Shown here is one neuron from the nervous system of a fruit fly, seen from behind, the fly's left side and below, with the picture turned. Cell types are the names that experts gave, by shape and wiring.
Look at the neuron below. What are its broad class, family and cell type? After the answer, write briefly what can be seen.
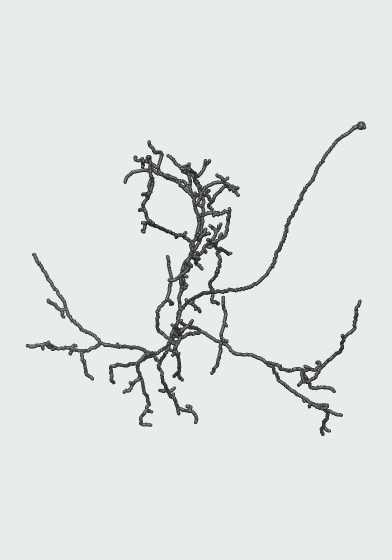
This is a central-brain intrinsic neuron. Its family is hemilineage PSa1. It is of cell type VES023. The cell body can be seen at the upper right of the picture. The picture shows dozens of branch ends.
